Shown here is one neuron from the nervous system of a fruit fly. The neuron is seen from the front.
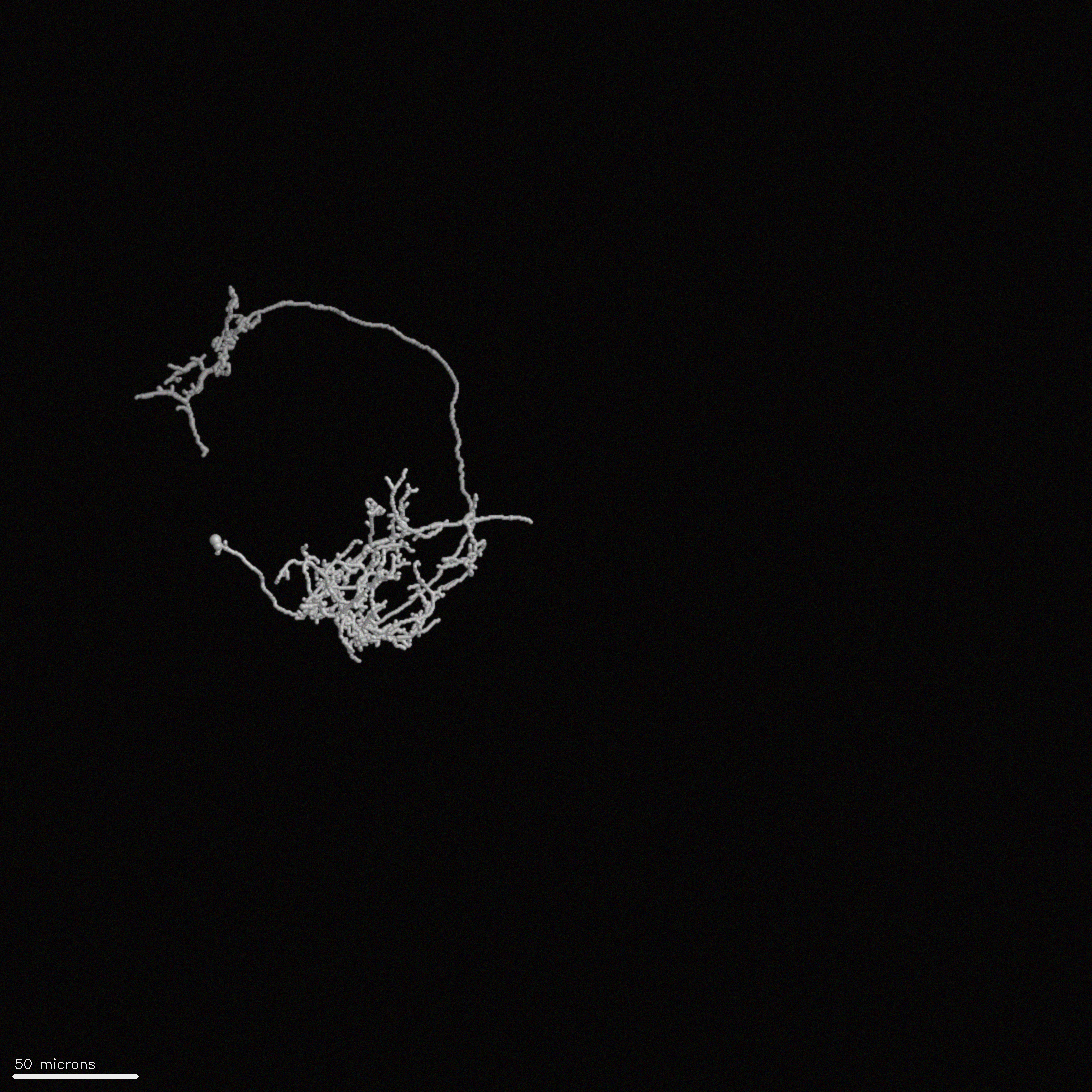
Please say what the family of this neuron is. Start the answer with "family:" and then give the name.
family: hemilineage ALl1_ventral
